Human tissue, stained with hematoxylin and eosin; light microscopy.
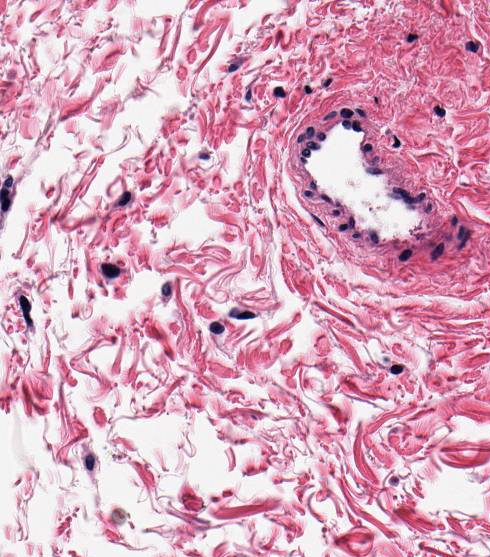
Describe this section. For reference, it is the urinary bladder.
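Loose connective tissue occupies most of the field, formed by separate pink collagen bundles with clear spaces between them. These bundles are wavy and run in many directions. The stroma is sparsely cellular, with only scattered small dark nuclei lying between the bundles. In the upper right sits a single small round structure with a central lumen.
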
